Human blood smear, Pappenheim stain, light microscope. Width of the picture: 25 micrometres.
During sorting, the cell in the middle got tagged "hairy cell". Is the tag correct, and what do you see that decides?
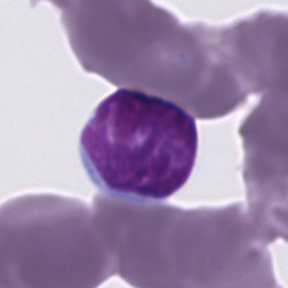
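No, this one is a typical lymphocyte, not a hairy cell. What settles it is the cytoplasm: there is very little of it, just a thin pale blue crescent at the lower left, with the nucleus filling nearly the whole cell.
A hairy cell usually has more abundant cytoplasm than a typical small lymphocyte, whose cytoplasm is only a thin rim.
The surface doesn't help the hairy cell either, since the outline is smooth and roughly round and shows no projections.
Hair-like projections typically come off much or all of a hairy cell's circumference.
The nucleus, about 10 micrometres across, is round.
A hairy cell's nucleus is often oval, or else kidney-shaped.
On the lymphocyte side, the cytoplasm is pale blue and has no visible granules.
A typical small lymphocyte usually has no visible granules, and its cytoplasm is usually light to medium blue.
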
